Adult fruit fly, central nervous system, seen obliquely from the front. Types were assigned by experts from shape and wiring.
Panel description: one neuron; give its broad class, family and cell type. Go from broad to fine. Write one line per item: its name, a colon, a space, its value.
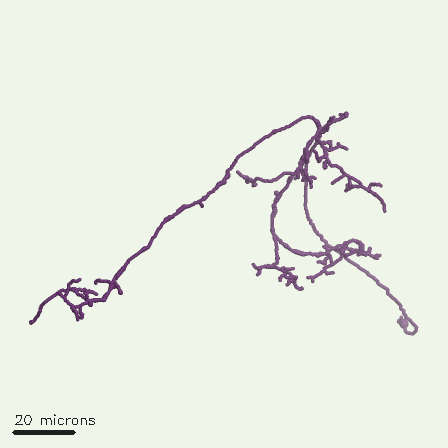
broad class: nerve-cord intrinsic neuron
family: hemilineage 03B
cell type: IN03B069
